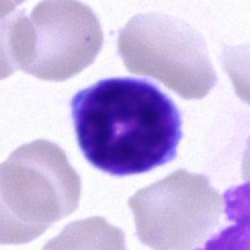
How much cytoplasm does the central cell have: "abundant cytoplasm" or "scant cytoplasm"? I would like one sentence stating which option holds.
Its nucleus occupies most of the cell.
